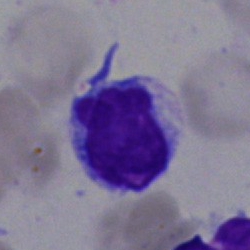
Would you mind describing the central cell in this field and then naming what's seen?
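Outline roughly round, apart from one projection. A single slender, tail-like projection runs upward from the upper left. Nucleus occupies most of the cell. Cytoplasm without distinct granules. Cell: lymphocyte.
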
